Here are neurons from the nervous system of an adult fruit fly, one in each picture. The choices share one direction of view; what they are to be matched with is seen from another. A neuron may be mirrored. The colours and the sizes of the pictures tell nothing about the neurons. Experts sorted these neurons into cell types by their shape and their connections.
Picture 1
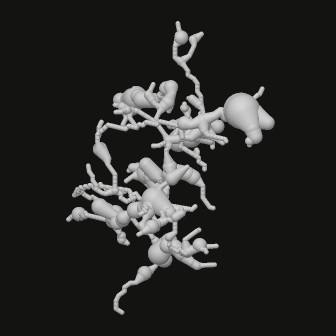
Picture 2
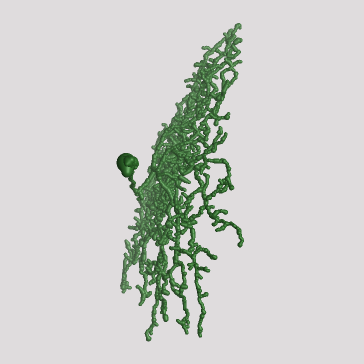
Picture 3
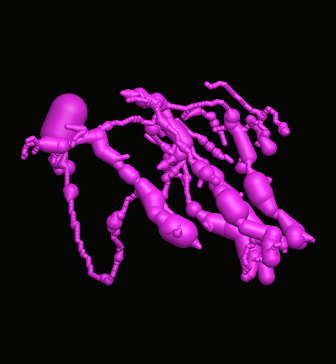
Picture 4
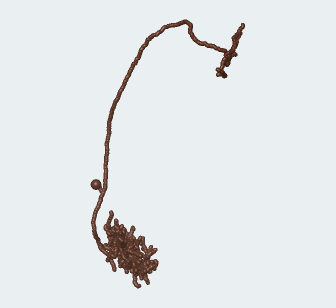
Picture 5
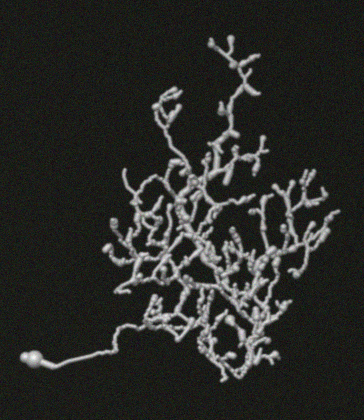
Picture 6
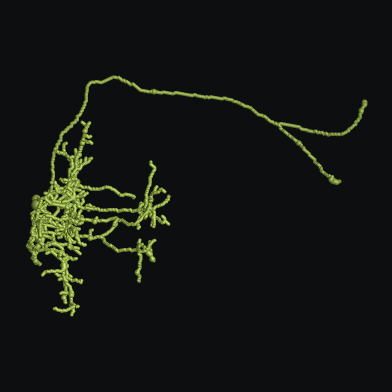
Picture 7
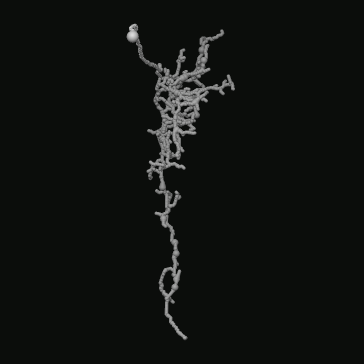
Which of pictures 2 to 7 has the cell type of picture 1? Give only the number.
3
